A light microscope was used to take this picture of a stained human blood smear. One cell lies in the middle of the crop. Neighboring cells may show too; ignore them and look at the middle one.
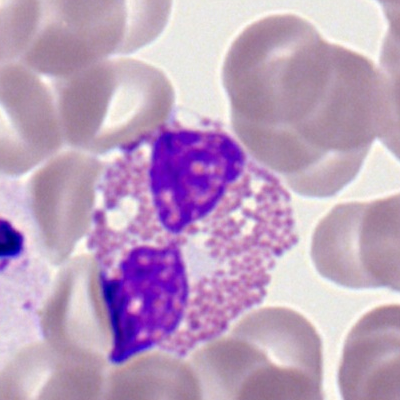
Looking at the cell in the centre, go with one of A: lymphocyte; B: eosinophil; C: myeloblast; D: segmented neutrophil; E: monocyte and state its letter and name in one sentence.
Option B holds up: the cell in the middle is an eosinophil.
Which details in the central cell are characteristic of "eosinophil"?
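For an eosinophil, the nucleus fits nicely: it has two lobes, one in the upper part of the cell and one in the lower part.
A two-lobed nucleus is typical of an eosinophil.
Those lobes stain deep purple, with a few small paler spots inside them. The granules are of fairly even size throughout the cell. What sits less comfortably is the few clear, unstained gaps among the granules in the middle of the cell, between the two lobes.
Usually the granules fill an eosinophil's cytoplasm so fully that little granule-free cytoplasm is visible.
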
